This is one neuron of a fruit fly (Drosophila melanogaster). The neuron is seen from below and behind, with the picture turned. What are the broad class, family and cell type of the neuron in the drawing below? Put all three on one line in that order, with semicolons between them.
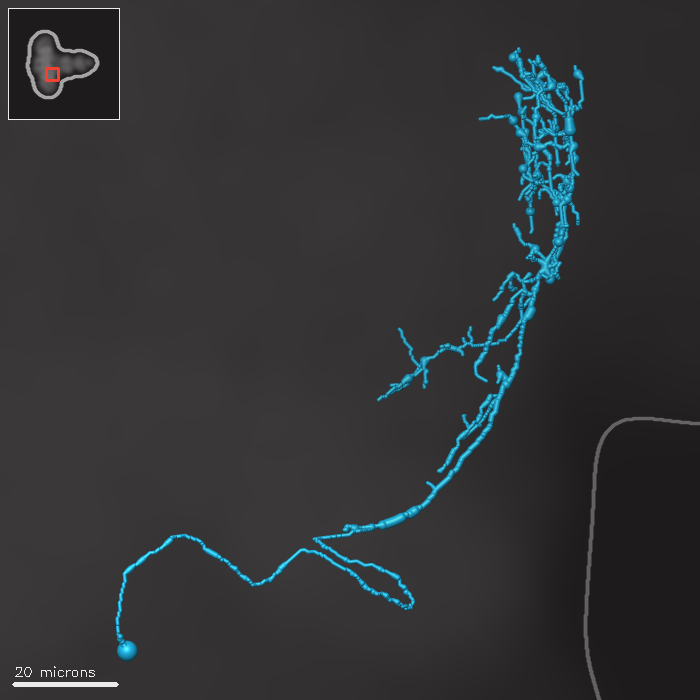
central-brain intrinsic neuron; hemilineage SLPav3; CB1838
